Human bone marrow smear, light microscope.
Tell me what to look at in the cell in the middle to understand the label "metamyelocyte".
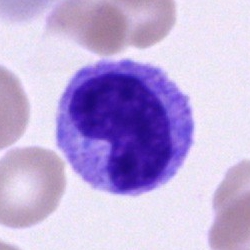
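Those fine, faint granules in the cytoplasm sit comfortably with a metamyelocyte.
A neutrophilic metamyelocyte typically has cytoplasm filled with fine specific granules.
The nucleus carries a notch on its lower-left side, and that's exactly where the cytoplasm is widest.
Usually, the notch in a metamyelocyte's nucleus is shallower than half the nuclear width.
As for the chromatin, it's dense and dark purple.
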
